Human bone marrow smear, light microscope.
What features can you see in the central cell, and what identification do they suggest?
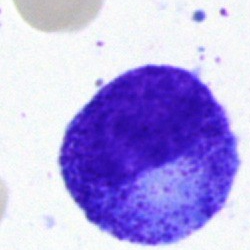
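In the upper-left part of the cell lies the nucleus. The outline of the cell is roughly round. Fine reddish-purple granules are scattered over the pale cytoplasm, in which no vacuoles are seen. The cell is a promyelocyte.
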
